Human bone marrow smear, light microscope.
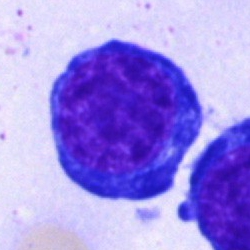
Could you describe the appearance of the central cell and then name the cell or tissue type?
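The cytoplasm is a deep blue and forms a rim around the nucleus, broader along the lower edge of the cell. Neither granules nor vacuoles are visible in it. The cell is a proerythroblast.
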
